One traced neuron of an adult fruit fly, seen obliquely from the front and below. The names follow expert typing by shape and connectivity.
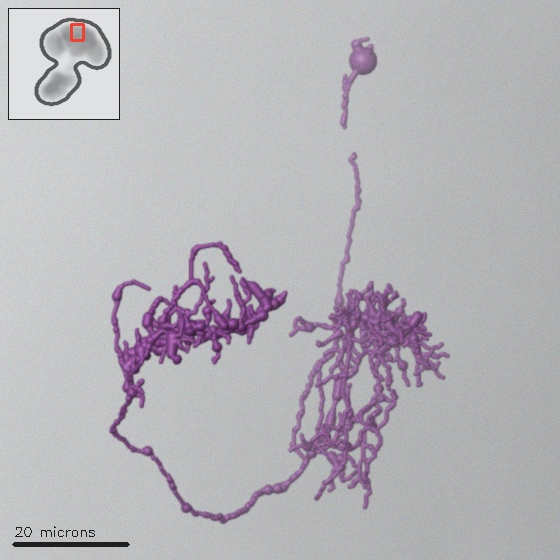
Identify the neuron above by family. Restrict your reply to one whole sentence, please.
For this neuron, the family is class CX.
